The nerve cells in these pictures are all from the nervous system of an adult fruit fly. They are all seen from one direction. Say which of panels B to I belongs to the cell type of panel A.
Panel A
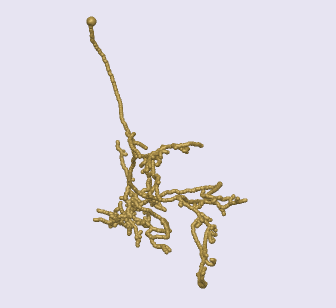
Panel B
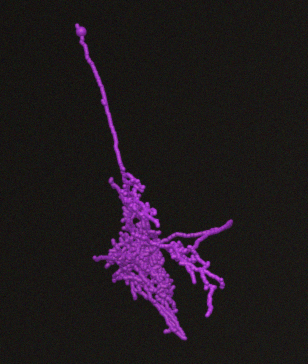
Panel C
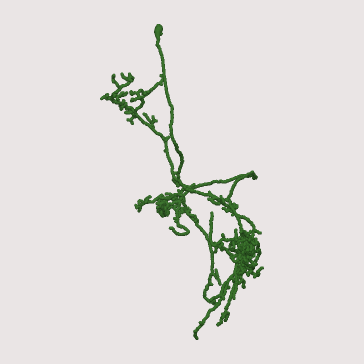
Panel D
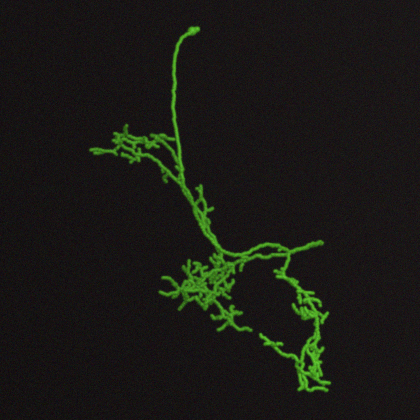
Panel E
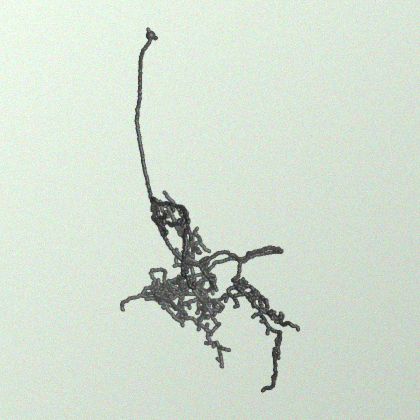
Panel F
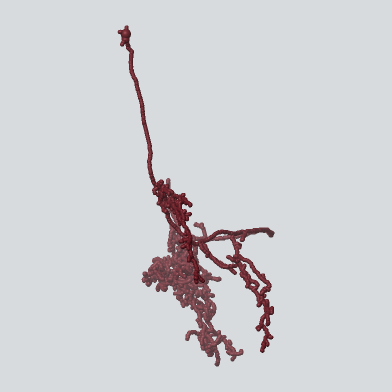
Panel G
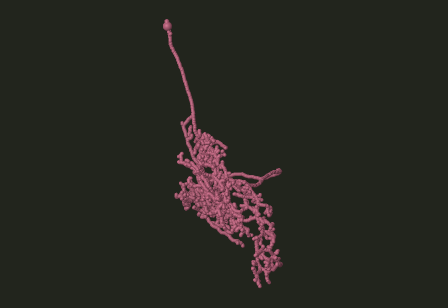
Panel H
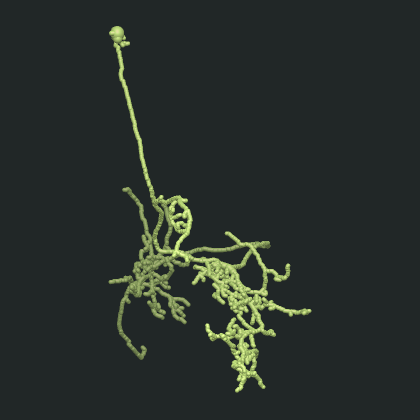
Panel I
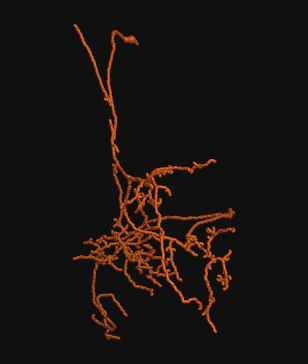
I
